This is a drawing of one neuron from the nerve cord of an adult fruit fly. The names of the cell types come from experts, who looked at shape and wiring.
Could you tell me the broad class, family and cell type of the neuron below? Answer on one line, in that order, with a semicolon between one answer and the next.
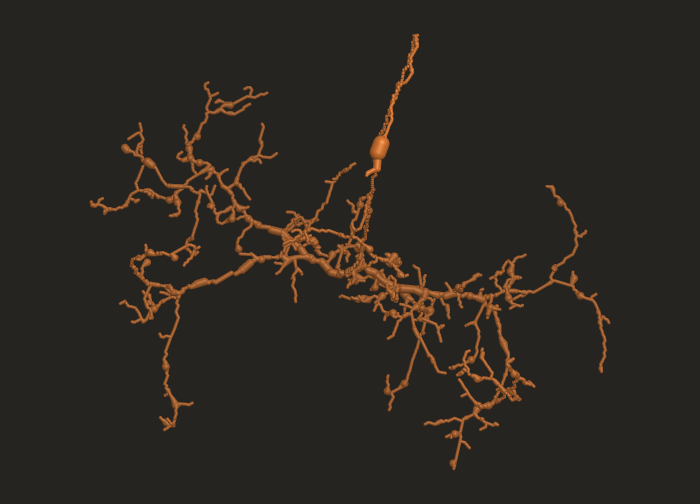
nerve-cord intrinsic neuron; hemilineage 00A; IN00A057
